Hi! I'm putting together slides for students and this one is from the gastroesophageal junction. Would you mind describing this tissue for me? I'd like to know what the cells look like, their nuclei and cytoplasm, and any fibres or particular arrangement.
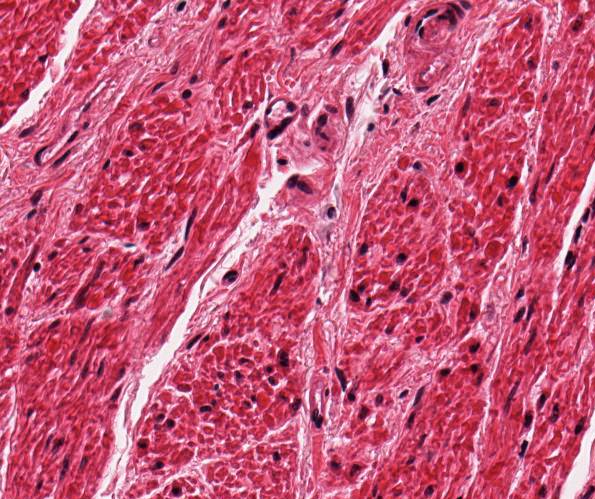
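Look first at the muscle bundles filling the field, running on a slant from lower left to upper right. Their cytoplasm takes an intense deep red. Thin bands of paler pink fibrous connective tissue separate them. The nuclei are small, dark and scattered; notice the elongated ones lying in those bands between bundles.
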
